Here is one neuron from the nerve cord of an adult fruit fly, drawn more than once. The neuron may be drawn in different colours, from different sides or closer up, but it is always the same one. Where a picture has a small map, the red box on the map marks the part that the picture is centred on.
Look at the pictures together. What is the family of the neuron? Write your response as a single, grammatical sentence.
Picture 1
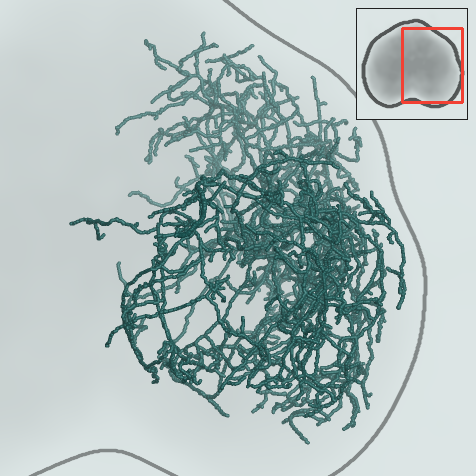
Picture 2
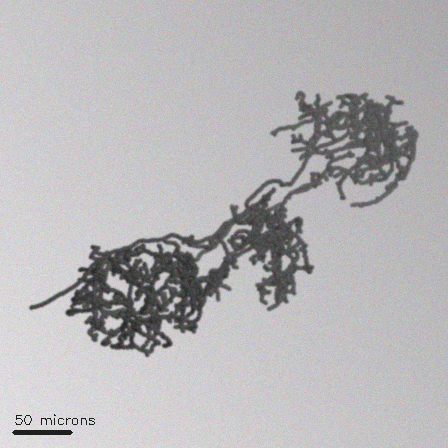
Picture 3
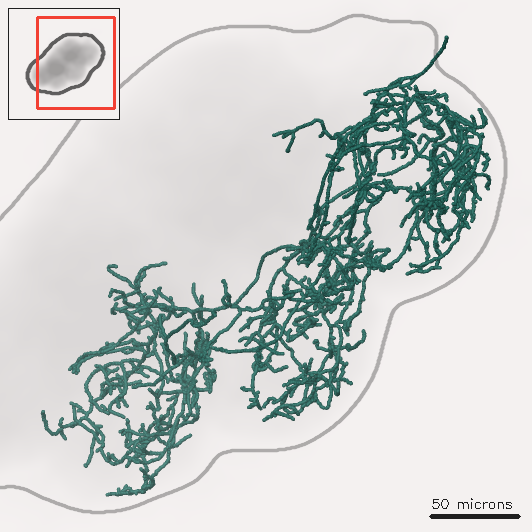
The neuron is listed under family hemilineage LB0_anterior.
